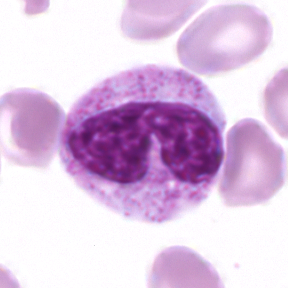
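Band neutrophil: a cleft entering from the lower edge of the nucleus divides it into two lobes lying side by side, left and right. Fine reddish granules are scattered throughout the cytoplasm, which forms a broad band above and below the nucleus.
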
